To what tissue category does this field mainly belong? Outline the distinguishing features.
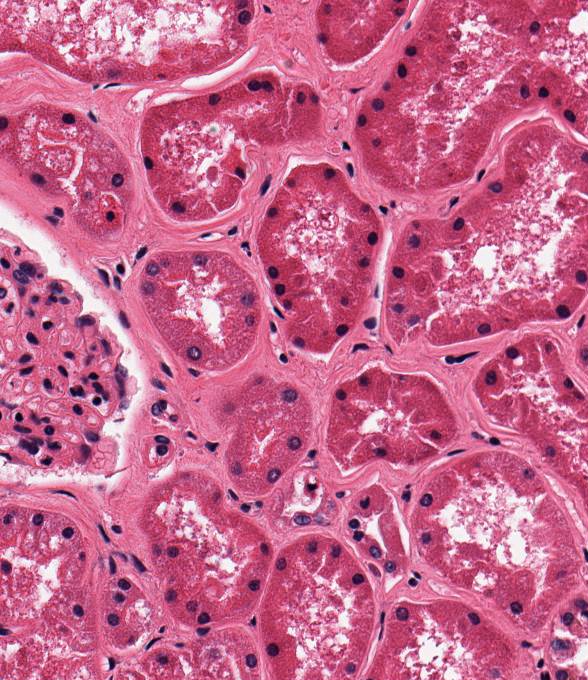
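The field shows the cortical labyrinth of the kidney. Closely packed round to oval tubule profiles fill most of it, and a glomerulus bordered by a white crescent of empty space lies at the left edge.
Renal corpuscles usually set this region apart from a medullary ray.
Single-layered cells with deep pink granular cytoplasm line the tubules, their round dark nuclei basal.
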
